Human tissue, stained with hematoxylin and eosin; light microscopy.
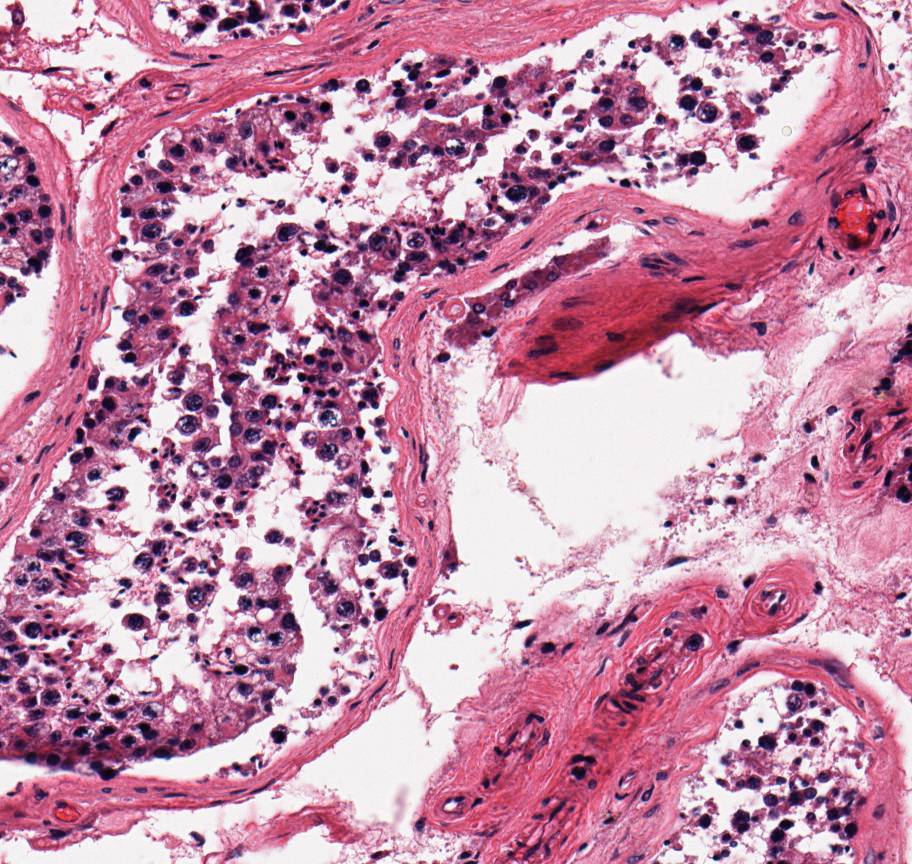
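Testis. Cell-packed tubules fill the left half; part of another sits lower right. They hold many loose layers of rounded cells, not one lining layer. Among many small cells with dark, dense round nuclei are larger ones with paler round nuclei and more pink-purple cytoplasm. Right of centre lies a dense, deeply eosinophilic band with elongated nuclei.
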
